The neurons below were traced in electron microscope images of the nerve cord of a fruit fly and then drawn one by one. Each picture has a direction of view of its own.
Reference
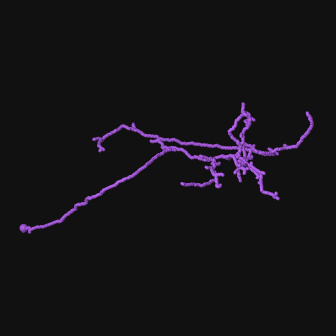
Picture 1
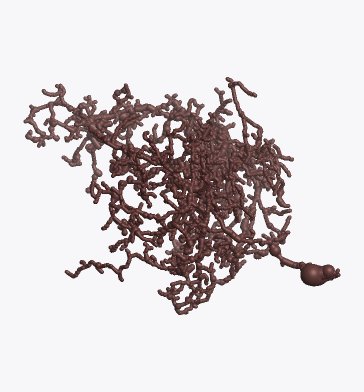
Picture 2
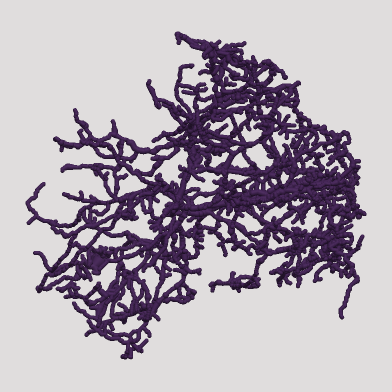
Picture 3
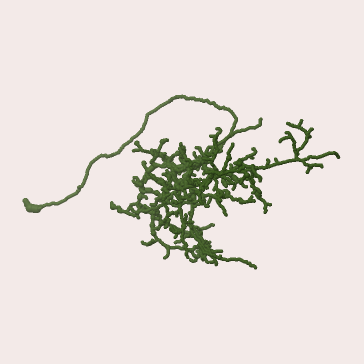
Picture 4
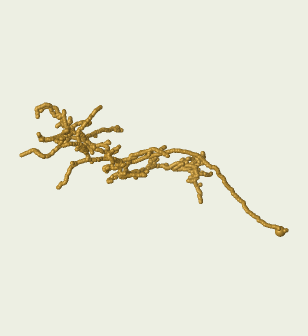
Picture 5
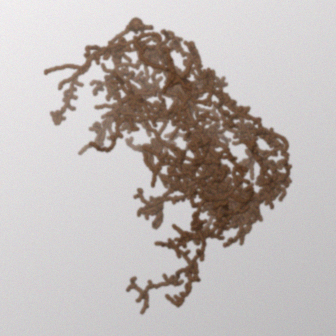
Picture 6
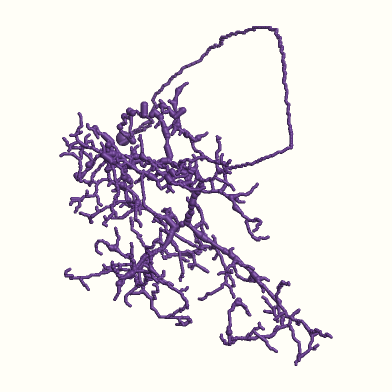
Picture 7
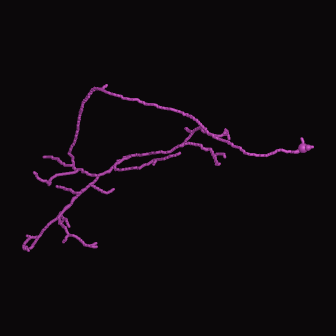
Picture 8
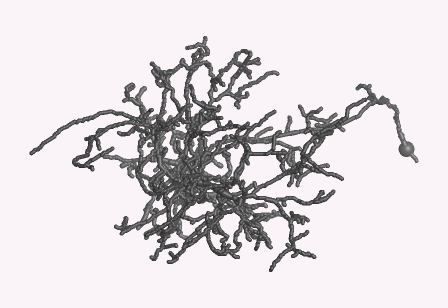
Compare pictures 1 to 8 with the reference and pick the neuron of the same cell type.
4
